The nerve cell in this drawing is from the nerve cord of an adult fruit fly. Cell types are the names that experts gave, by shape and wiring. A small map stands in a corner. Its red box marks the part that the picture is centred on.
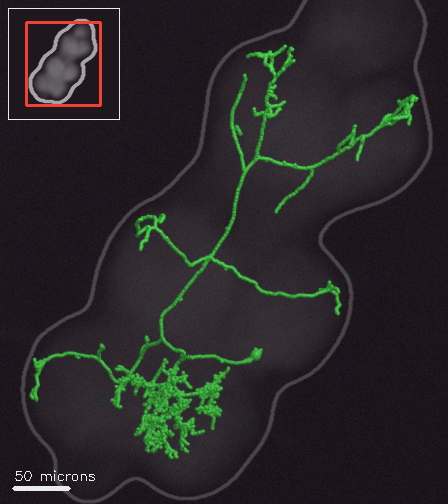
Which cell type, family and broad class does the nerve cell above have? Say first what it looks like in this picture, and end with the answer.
From top to bottom in the picture it spans about 400 microns. The picture shows dozens of branch ends. The cell type is IN23B001. Its family is hemilineage 23B. Its broad class is nerve-cord intrinsic neuron.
